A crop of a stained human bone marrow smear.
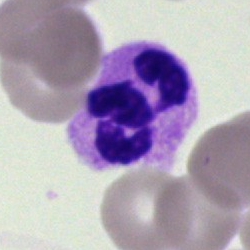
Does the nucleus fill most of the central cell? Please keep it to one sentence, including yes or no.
No, the cytoplasm is broad rather than a narrow rim.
